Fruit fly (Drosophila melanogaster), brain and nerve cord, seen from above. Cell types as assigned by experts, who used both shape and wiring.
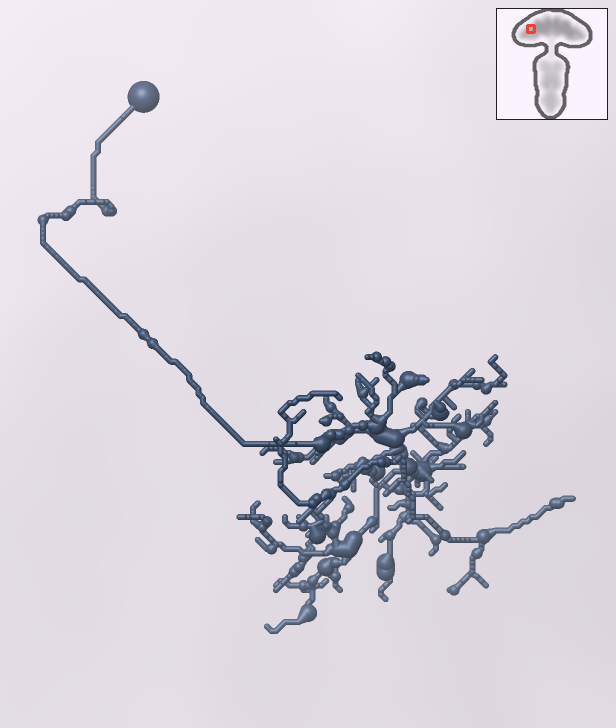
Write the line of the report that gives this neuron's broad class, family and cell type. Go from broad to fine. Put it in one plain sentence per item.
An optic-lobe intrinsic neuron of the Cm family, type Cm6.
